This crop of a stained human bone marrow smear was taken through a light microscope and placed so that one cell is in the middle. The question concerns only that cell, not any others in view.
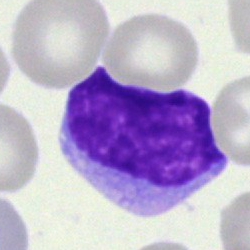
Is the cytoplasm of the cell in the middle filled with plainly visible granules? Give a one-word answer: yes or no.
No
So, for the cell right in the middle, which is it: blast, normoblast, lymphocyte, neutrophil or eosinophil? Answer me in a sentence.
The cell shown in the center of this light-microscope crop is a blast.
